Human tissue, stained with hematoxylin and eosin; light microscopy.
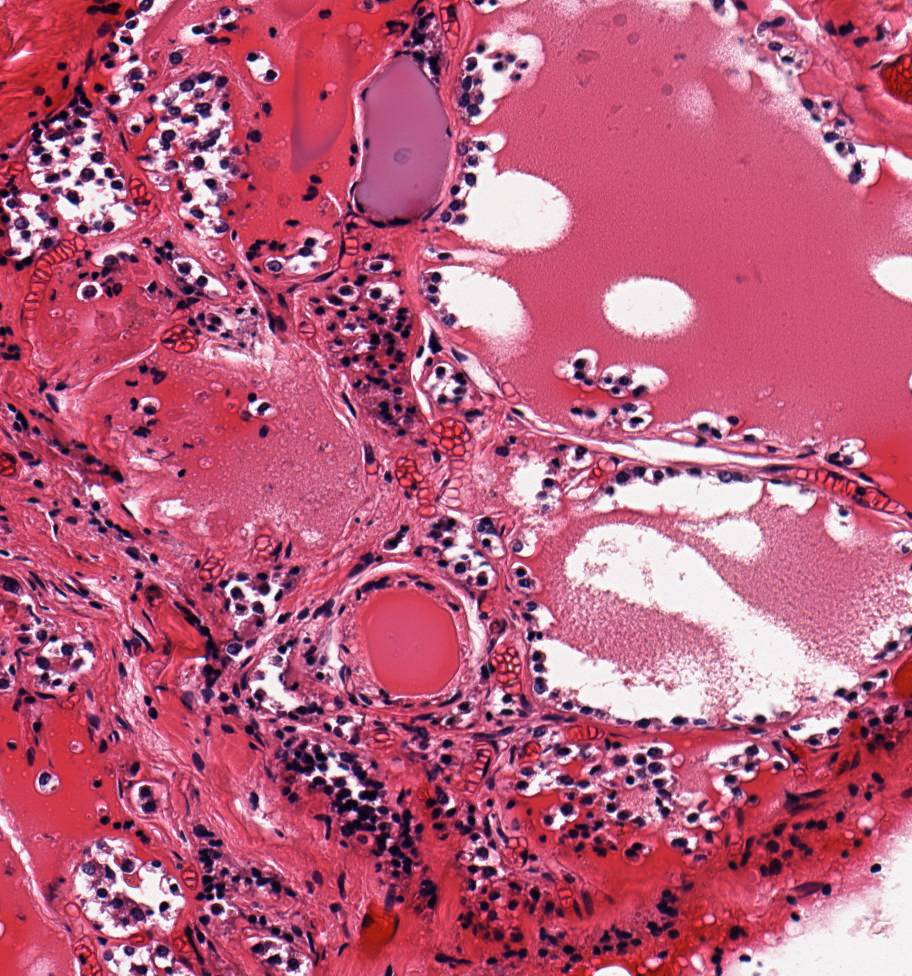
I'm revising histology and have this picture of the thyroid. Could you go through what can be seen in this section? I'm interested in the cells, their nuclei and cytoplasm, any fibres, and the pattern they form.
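First, the large spaces are lined by one thin layer of flattened cells. Many small capillaries, centre and left, hold red blood cells packed close in rows. Lower centre, I notice a round space of dense, evenly pink material ringed by cells. Upper centre, one space holds homogeneous content, darker purplish pink than the large spaces' fluid.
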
